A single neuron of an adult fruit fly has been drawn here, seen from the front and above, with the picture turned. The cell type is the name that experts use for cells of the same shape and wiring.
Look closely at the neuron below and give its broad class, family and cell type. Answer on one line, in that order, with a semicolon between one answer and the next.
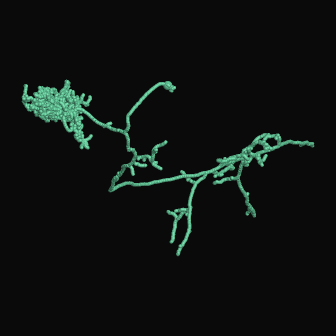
descending neuron; DNp; DNp73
